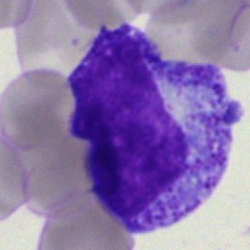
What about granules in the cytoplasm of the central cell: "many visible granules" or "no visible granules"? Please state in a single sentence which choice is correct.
Many granules are visible within its cytoplasm.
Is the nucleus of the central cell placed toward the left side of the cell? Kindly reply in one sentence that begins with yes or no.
Yes, the nucleus is placed toward the left side of this cell.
